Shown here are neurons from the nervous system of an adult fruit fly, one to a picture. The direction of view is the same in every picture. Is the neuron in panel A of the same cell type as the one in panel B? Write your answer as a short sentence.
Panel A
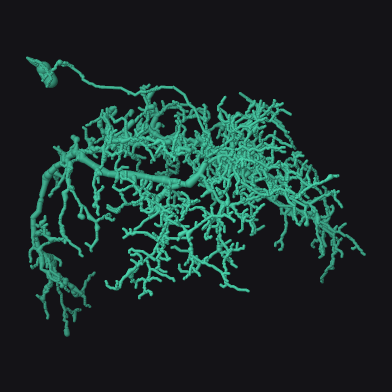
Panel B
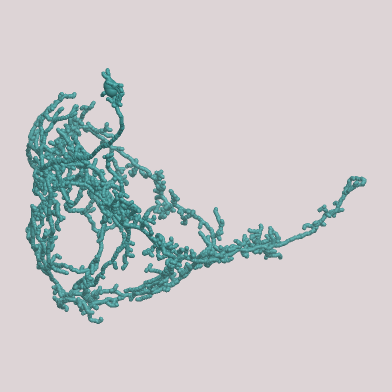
They are of different cell types.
